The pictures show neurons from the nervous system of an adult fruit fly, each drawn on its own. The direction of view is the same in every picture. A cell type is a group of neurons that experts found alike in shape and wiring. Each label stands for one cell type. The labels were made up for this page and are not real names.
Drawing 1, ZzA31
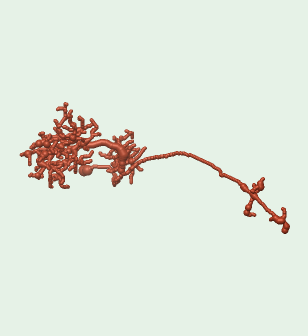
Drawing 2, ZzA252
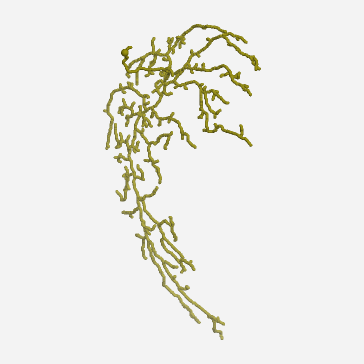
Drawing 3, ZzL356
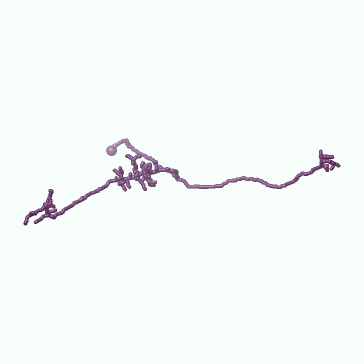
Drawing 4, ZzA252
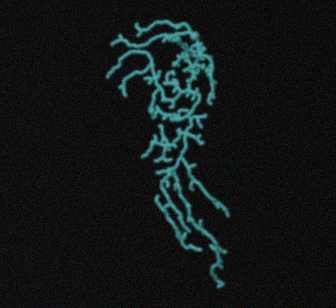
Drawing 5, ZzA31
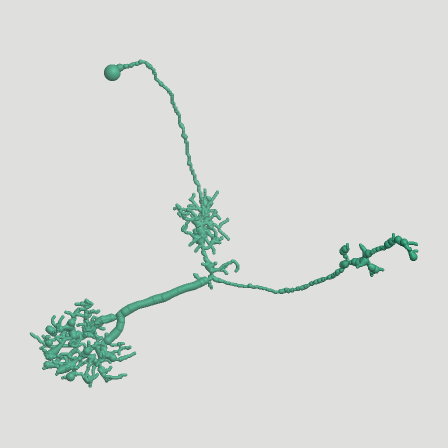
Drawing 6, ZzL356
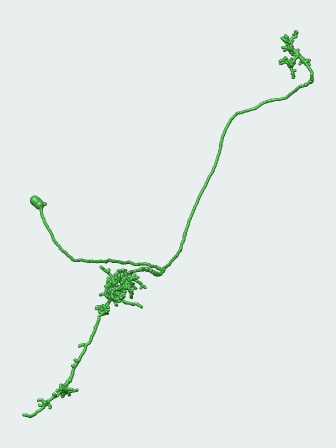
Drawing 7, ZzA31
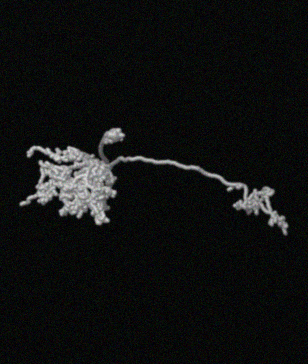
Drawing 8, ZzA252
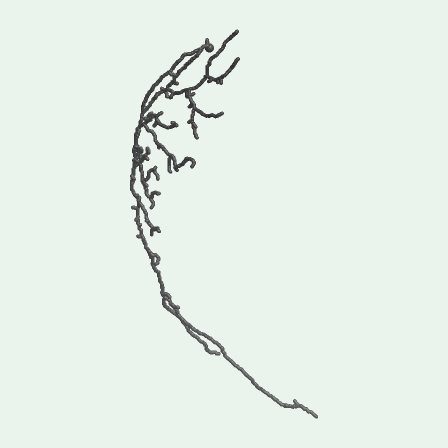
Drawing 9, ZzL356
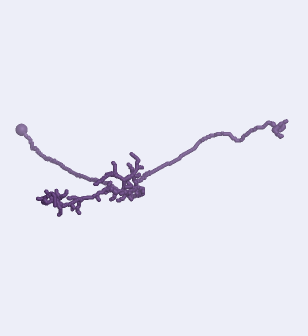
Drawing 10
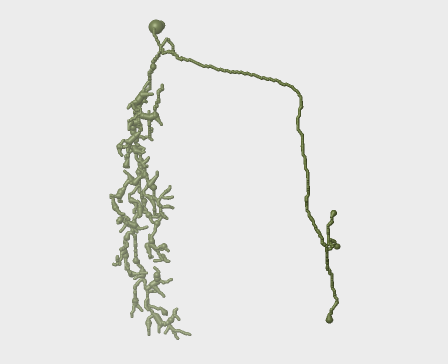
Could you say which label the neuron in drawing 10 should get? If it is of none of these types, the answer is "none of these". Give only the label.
none of these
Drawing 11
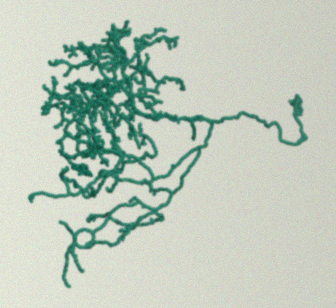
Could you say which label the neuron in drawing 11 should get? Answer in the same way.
none of these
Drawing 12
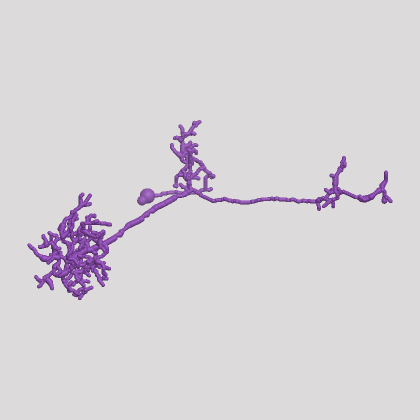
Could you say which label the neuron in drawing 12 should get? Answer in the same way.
ZzA31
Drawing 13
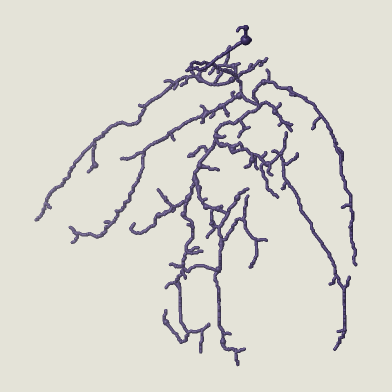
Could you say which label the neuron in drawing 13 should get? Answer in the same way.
ZzA252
